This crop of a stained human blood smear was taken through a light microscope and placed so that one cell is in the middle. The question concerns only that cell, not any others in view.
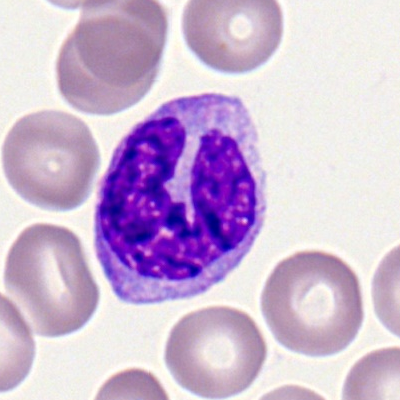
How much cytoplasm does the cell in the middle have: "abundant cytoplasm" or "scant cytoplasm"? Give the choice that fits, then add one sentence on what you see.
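Scant cytoplasm. The nucleus fills most of the cell.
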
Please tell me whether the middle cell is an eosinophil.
no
